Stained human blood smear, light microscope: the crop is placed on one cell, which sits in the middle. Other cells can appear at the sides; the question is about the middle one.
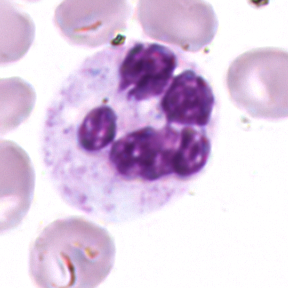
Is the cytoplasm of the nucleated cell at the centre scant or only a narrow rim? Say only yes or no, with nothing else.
No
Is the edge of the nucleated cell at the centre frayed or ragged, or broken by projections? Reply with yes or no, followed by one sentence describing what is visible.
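No. The cell outline is roughly round and smooth.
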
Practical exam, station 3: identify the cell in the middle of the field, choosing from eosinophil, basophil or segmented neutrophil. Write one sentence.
The middle cell in this particular crop is a segmented neutrophil.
